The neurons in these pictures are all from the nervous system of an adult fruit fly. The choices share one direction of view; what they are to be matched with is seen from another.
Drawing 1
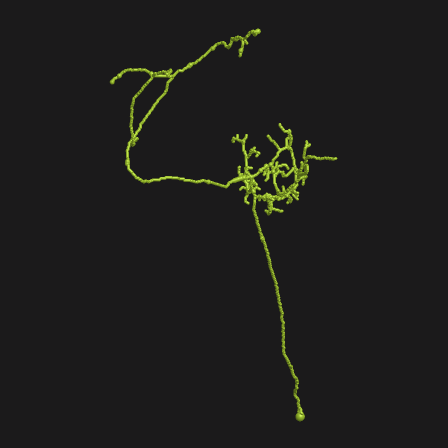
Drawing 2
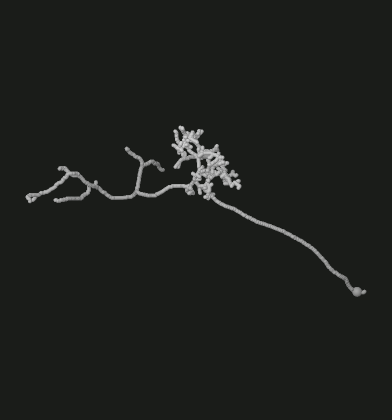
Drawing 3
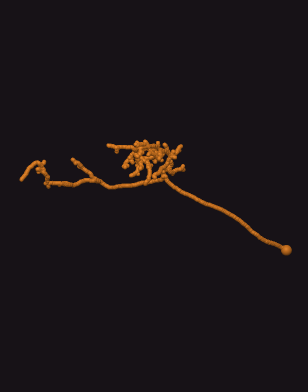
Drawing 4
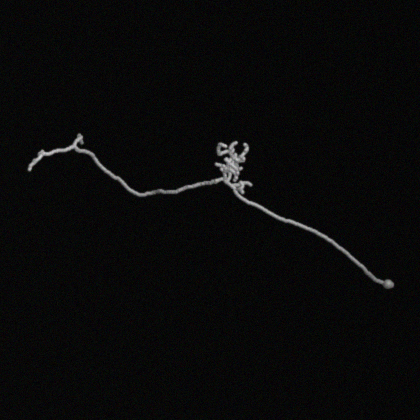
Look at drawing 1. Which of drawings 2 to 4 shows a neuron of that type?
Drawing 4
